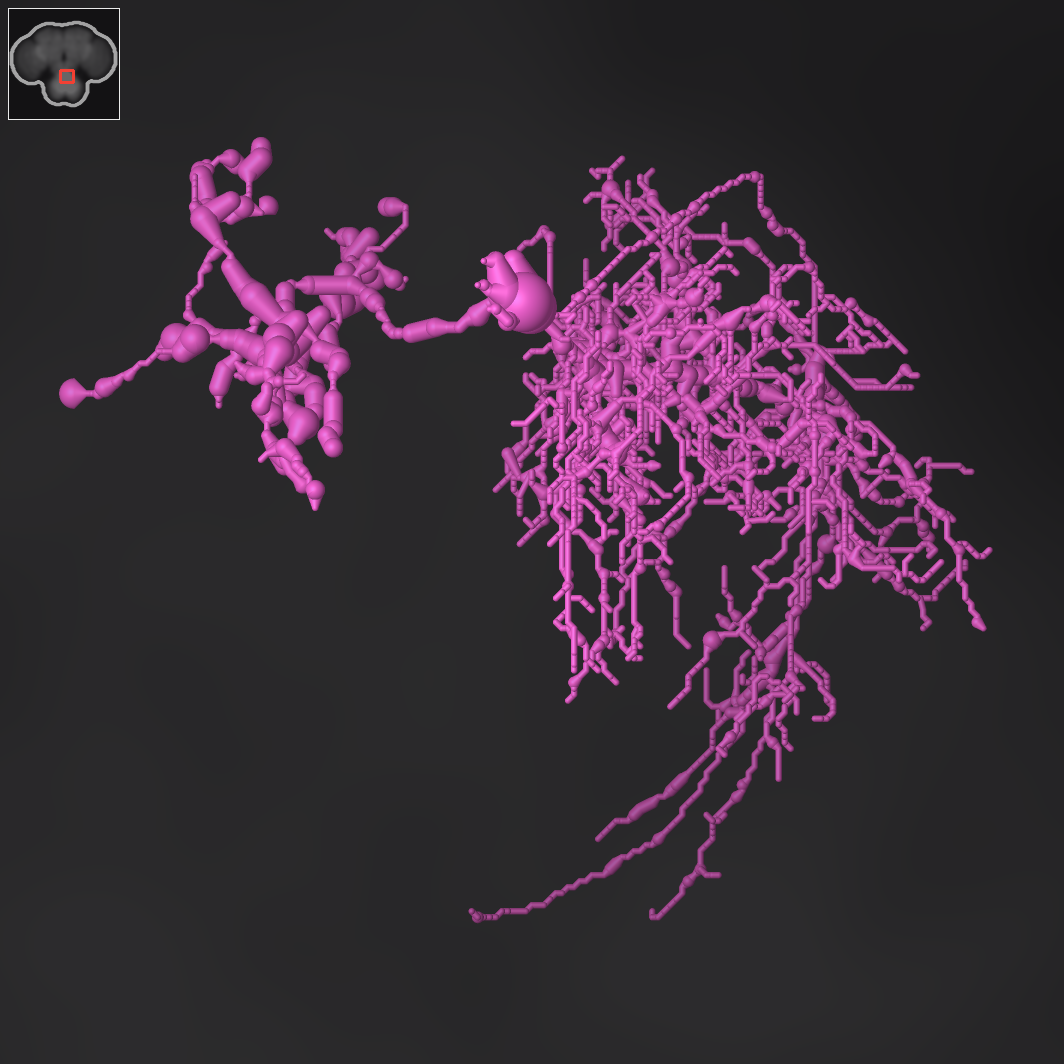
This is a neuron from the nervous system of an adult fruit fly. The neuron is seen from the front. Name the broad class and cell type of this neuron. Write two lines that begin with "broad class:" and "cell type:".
broad class: nerve-cord intrinsic neuron
cell type: INXXX287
